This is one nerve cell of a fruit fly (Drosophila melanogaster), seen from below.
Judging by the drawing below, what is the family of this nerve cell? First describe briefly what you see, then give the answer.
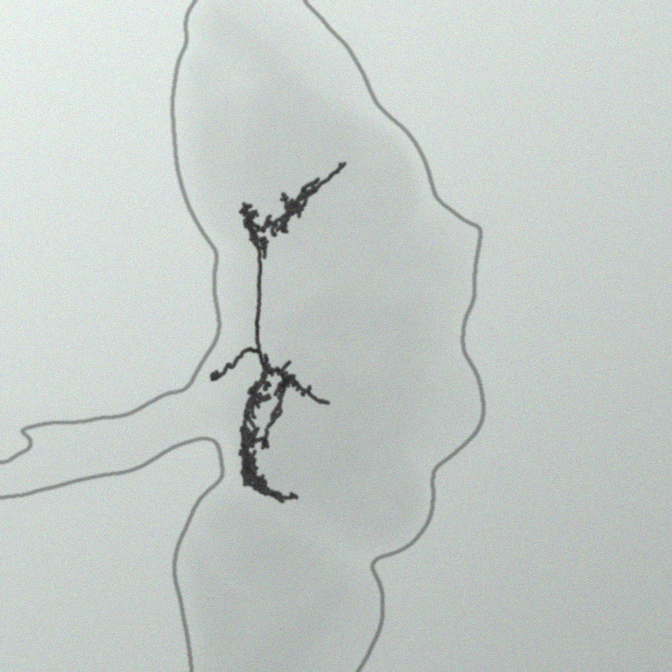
It is in the brain and does not reach the nerve cord. In this view it is more than twice as tall as it is wide. This is a central-brain intrinsic neuron. The family is hemilineage DM6_posterior.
